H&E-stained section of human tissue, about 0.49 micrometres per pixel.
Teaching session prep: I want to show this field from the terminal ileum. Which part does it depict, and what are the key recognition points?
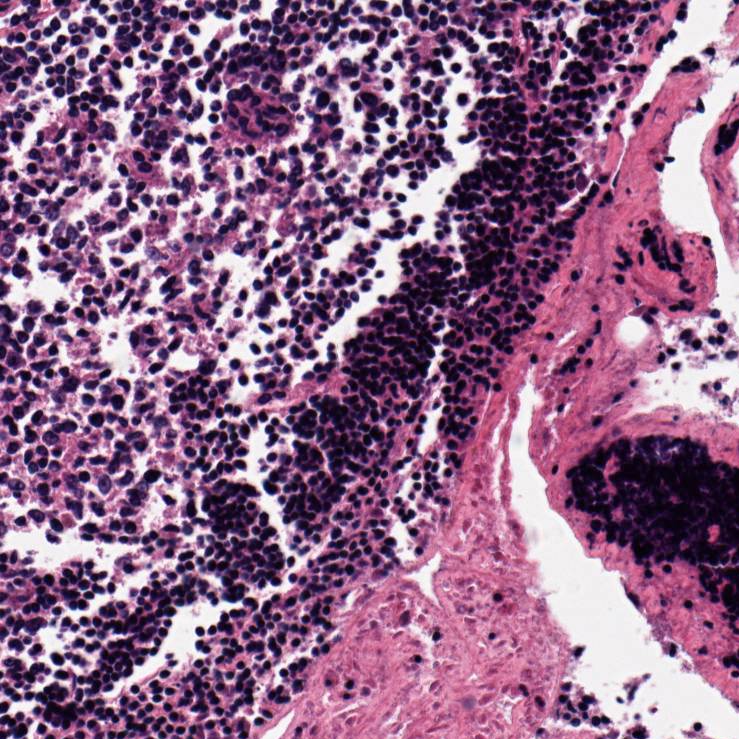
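Answer: lymphoid tissue, filling the left two-thirds of the field. This part is densely cellular, and most of its cells are small round lymphocytes with dark, dense nuclei and scant cytoplasm.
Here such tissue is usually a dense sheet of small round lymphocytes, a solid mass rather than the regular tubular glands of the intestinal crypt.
The right third is pink collagenous fibrous tissue with sparse elongated nuclei. At the lower right, a rounded structure with a pink wall is filled with densely packed dark nuclei.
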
